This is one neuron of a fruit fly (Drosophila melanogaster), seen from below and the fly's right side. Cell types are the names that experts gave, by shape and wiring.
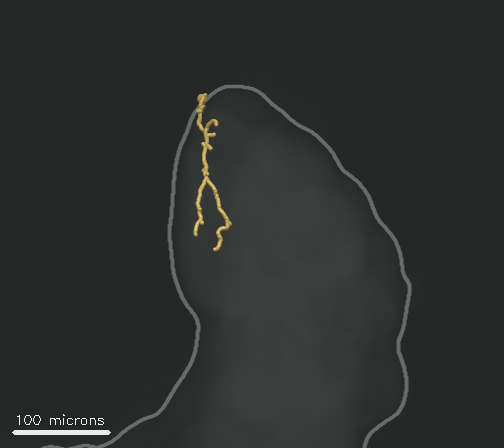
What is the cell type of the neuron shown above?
Cm10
